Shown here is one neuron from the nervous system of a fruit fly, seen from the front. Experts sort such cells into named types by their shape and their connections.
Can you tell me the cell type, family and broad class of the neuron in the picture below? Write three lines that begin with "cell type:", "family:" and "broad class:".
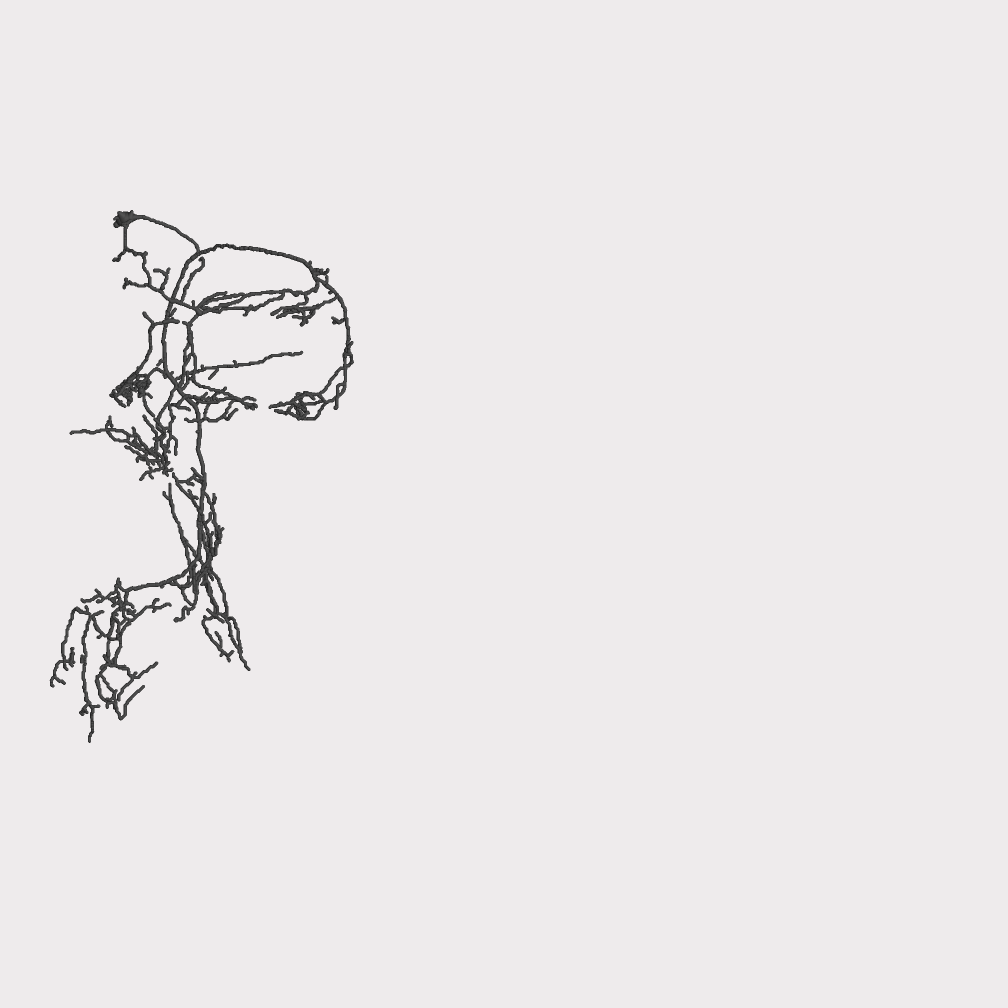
cell type: SLP250
family: hemilineage SLPpl1
broad class: visual projection neuron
